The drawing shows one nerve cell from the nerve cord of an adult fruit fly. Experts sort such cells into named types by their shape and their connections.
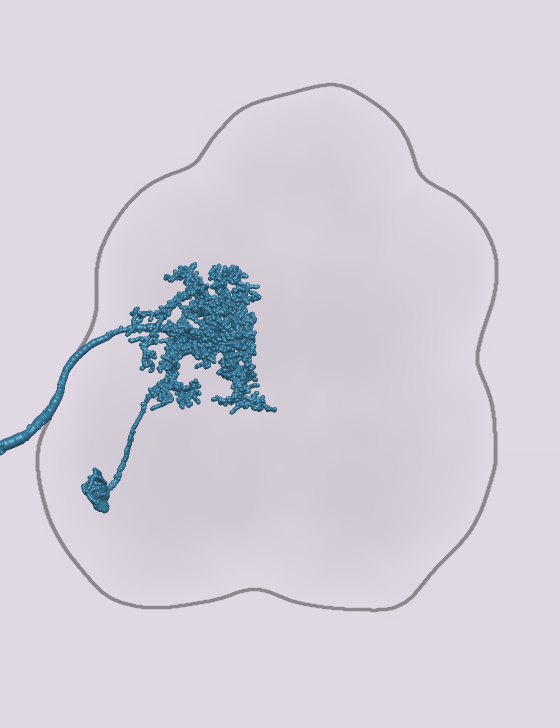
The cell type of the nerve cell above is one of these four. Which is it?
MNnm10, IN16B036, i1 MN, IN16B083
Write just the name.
i1 MN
